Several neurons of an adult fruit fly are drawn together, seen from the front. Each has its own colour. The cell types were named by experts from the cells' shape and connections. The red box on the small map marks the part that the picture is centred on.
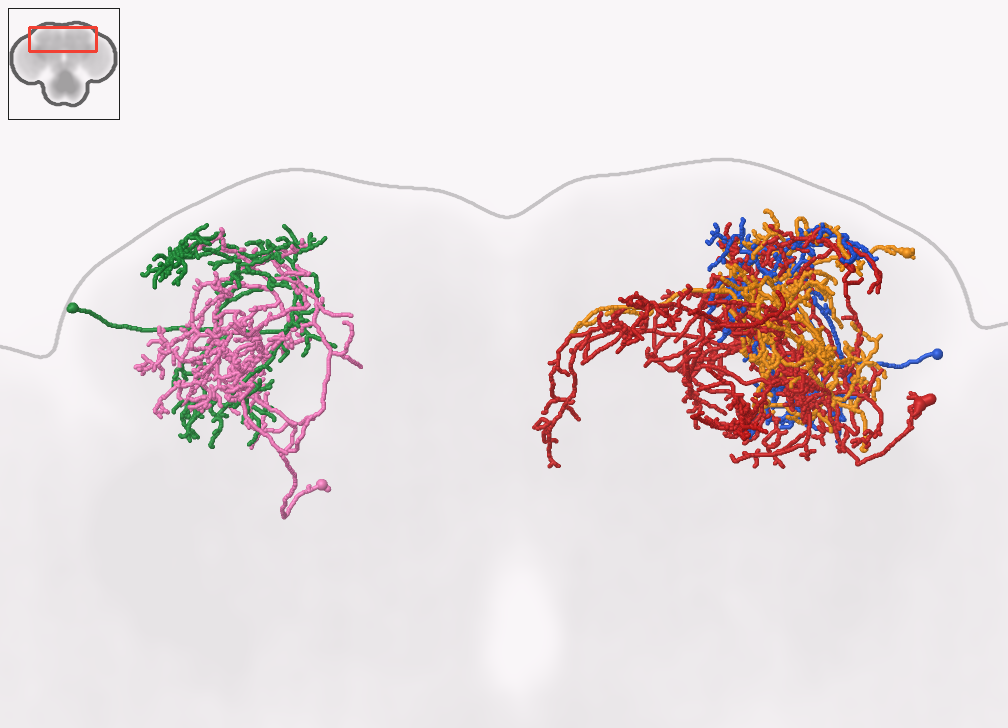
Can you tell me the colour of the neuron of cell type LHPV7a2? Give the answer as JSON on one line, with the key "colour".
{"colour": "pink"}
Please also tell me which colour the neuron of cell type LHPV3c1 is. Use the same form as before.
{"colour": "red"}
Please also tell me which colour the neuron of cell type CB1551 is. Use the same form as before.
{"colour": "blue"}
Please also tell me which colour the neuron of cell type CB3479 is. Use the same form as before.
{"colour": "green"}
